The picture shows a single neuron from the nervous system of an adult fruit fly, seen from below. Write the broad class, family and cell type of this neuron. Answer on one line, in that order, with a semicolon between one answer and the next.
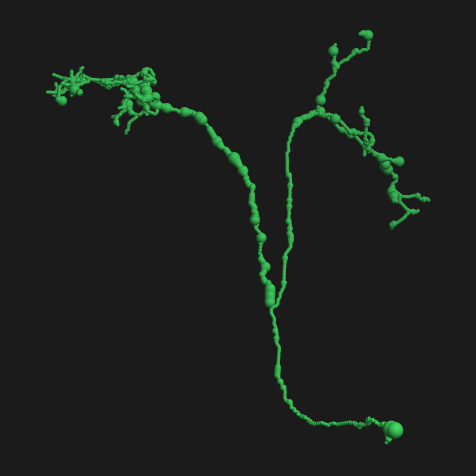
visual projection neuron; hemilineage VPNv2; LC16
